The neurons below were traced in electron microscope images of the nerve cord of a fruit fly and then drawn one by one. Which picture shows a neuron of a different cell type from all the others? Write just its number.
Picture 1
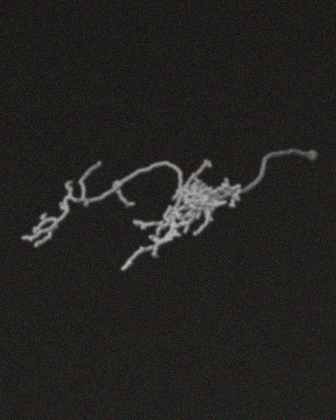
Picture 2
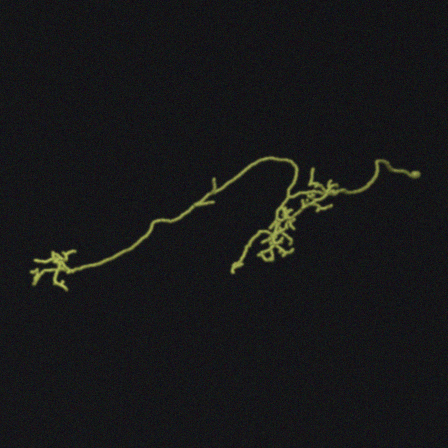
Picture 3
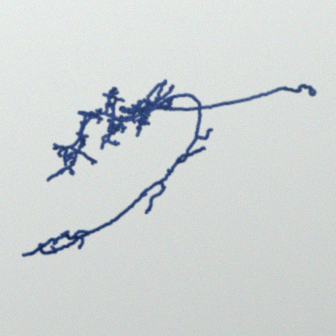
2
